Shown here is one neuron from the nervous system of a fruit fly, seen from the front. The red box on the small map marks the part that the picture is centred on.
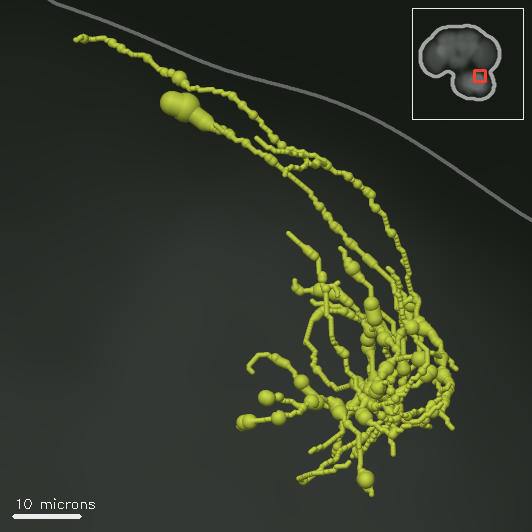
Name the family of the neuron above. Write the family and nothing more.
hemilineage 11B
